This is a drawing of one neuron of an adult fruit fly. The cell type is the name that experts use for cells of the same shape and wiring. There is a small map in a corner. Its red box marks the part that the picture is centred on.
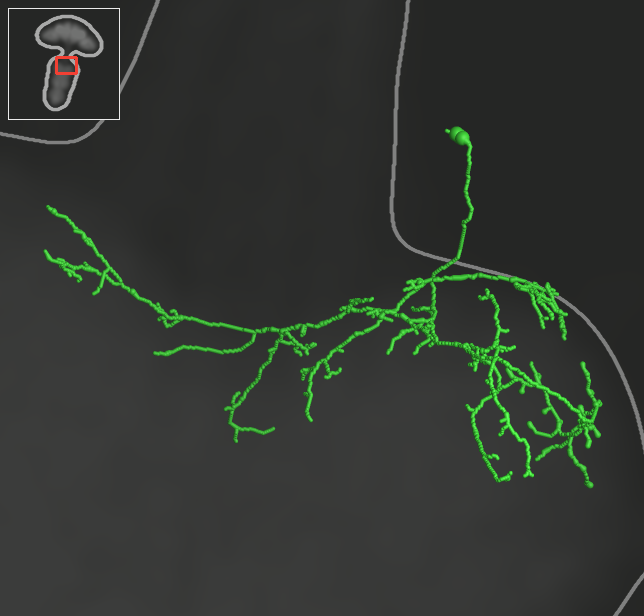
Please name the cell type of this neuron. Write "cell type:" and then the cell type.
cell type: IN16B070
